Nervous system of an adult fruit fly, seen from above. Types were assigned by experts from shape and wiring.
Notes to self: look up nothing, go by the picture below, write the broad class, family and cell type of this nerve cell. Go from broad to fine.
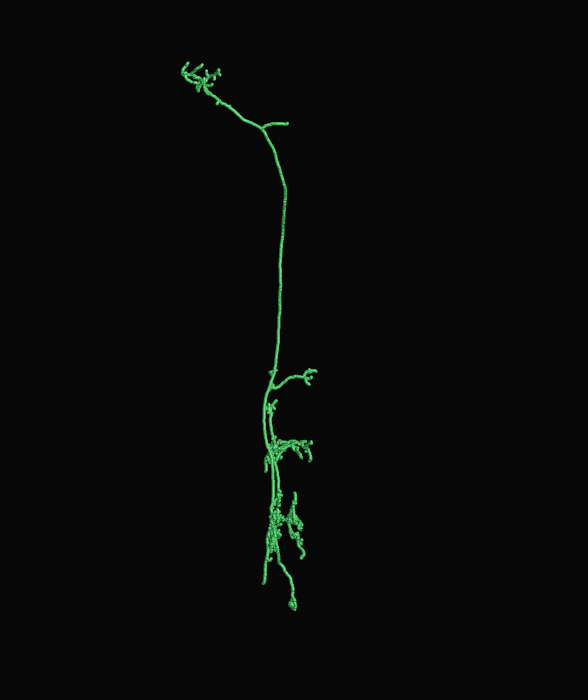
ascending neuron; hemilineage 12B; AN12B004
